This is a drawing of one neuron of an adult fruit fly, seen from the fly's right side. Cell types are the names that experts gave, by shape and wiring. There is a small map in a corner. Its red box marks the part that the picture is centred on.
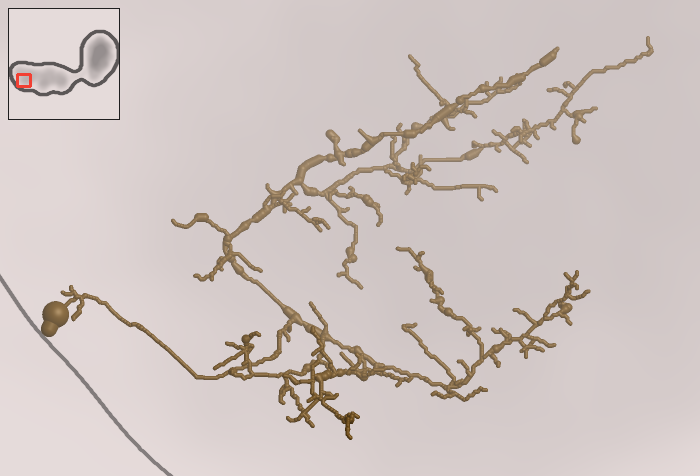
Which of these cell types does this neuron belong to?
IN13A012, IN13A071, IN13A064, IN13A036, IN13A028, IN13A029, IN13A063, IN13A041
IN13A028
